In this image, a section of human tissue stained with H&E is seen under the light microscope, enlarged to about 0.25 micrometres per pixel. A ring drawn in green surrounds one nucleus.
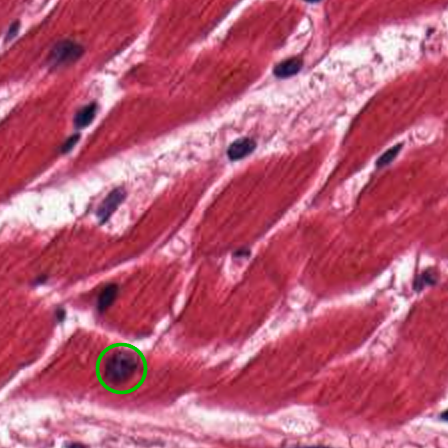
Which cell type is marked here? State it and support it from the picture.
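The marked nucleus belongs to a cardiomyocyte. The nucleus stains dark purple and its chromatin looks uneven and clumped rather than smooth. The cytoplasm is pink, extends well beyond the nucleus along the fibre in both directions, and shows fine parallel streaks. The cell lies in an obliquely running band, parallel to the neighbouring fibres, with pale loose tissue along its lower edge.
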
